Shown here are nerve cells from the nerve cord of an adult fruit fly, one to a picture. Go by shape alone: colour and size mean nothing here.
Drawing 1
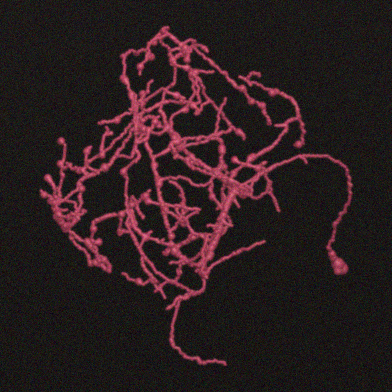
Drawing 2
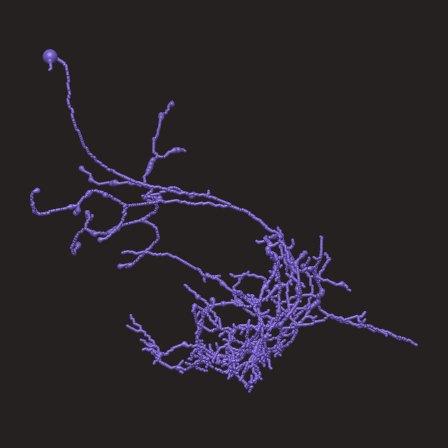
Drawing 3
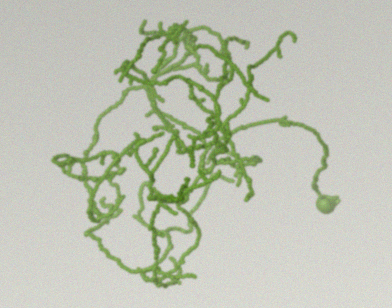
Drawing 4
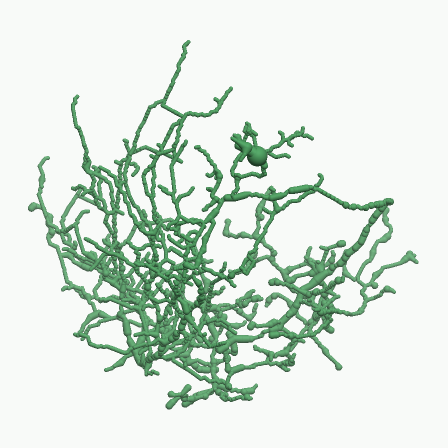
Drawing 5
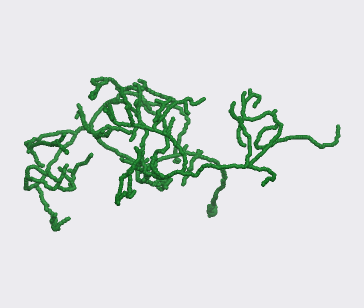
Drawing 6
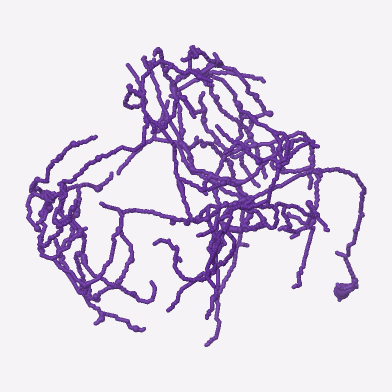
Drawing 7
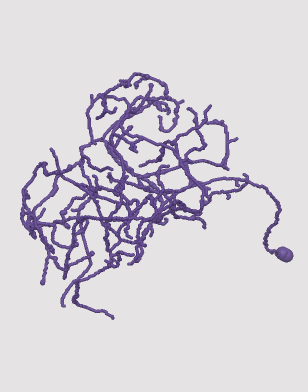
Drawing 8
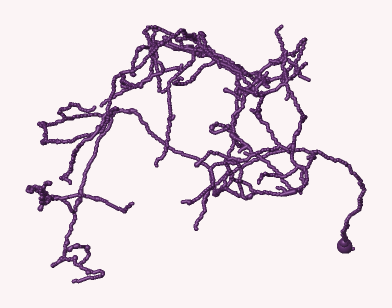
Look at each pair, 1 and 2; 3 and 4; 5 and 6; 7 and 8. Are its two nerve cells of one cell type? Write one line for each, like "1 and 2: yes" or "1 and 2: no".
1 and 2: no
3 and 4: no
5 and 6: yes
7 and 8: yes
